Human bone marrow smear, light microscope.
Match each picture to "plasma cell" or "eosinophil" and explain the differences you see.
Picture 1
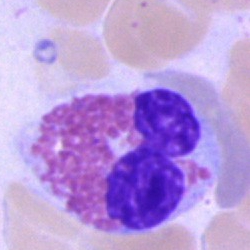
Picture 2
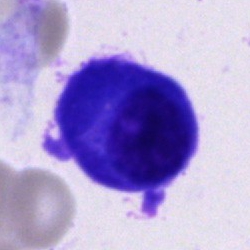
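Picture 1 shows the eosinophil; picture 2 shows the plasma cell. In the eosinophil the nucleus lies toward the right side of the cell, and its chromatin is dense and stains dark purple, with no nucleoli visible.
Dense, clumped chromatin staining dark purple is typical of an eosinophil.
The eosinophil's granules are of fairly even size, whereas the plasma cell shows no distinct cytoplasmic granules.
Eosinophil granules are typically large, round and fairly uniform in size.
The plasma cell has a roughly round outline, with small bleb-like cytoplasmic projections sticking out from the lower left and the bottom edge. Pale red cells without nuclei lie closely around the eosinophil, while in picture 2 they lie at the left edge of the picture and do not touch the cell.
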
